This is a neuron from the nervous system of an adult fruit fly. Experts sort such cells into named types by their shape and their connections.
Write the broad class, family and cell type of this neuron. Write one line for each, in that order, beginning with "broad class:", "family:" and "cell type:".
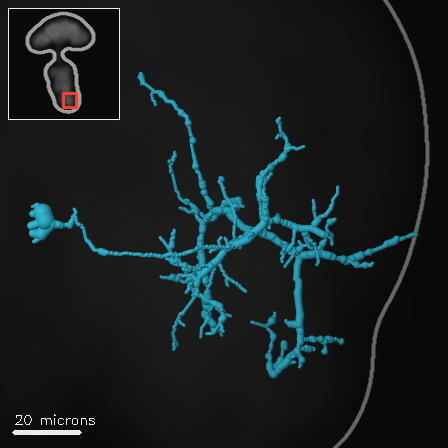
broad class: nerve-cord intrinsic neuron
family: hemilineage 13B
cell type: IN13B033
